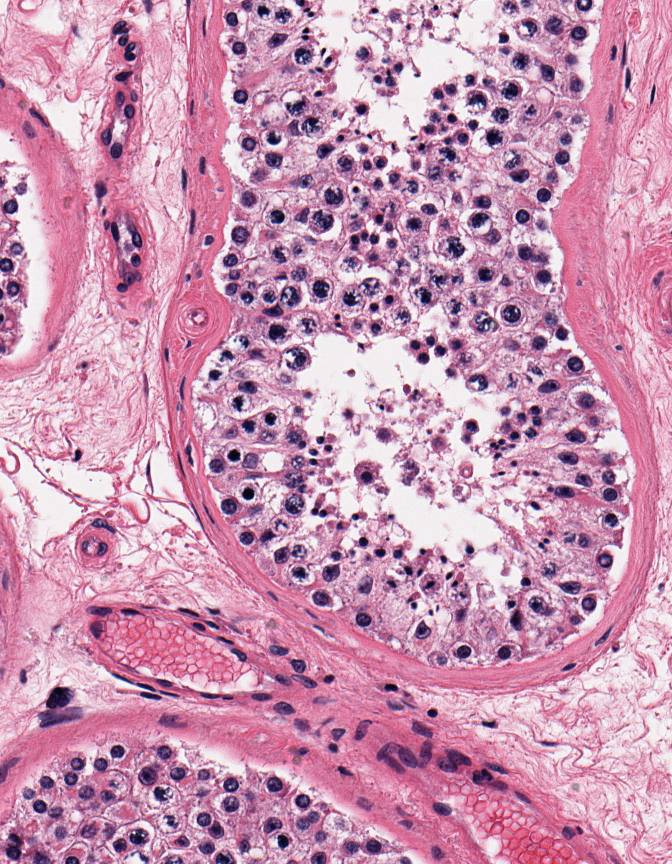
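Testis: one large tubule fills the centre, with parts of others at the left edge and along the bottom. A stratified epithelium of many layers of rounded cells lines the tubule and fills most of its cross-section. Many large rounded cells in its middle layers have nuclei with coarse, clumped dark chromatin. A thin-walled vessel packed with red blood cells lies below the central tubule at lower left.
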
